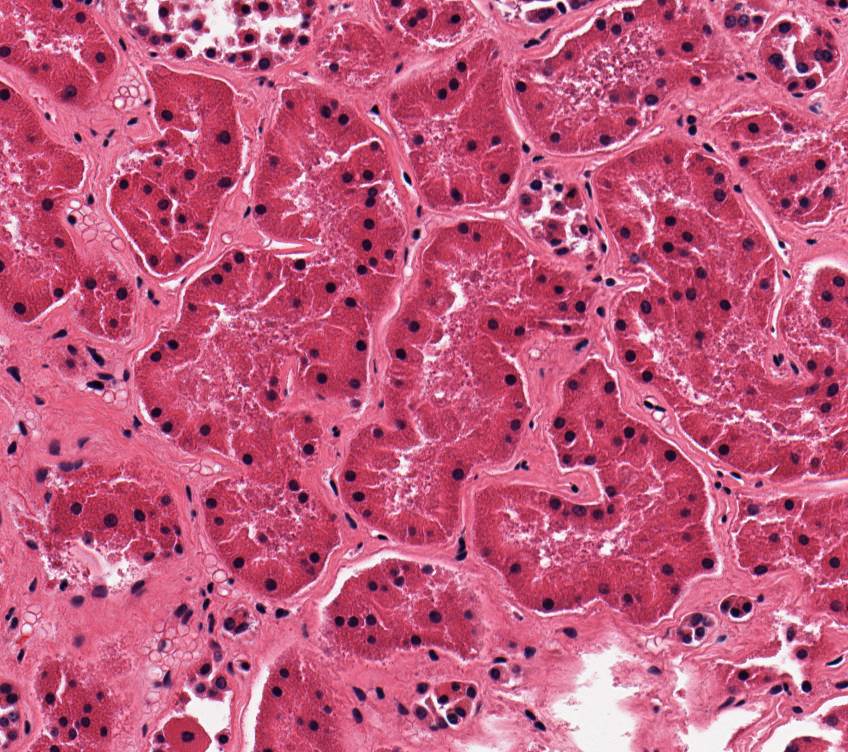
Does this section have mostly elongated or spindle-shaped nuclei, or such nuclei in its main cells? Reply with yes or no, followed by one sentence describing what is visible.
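No. Each nest cell has a single small, round, dark nucleus of fairly uniform size.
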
